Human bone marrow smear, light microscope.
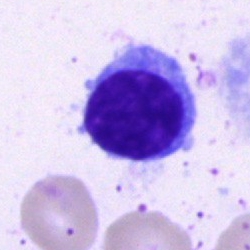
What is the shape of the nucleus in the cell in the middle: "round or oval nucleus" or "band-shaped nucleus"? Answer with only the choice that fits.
Round or oval nucleus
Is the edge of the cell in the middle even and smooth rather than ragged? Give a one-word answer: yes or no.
No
